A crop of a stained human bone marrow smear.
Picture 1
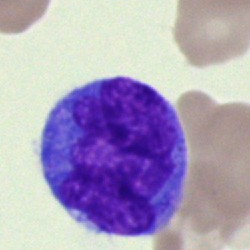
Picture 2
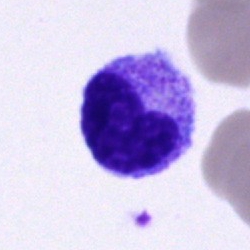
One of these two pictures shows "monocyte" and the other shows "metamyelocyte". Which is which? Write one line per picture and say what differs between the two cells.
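In picture 1 we see a monocyte: No granules are visible in the cytoplasm.
In picture 2 we see a metamyelocyte: The cytoplasm is speckled with fine purple granules.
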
